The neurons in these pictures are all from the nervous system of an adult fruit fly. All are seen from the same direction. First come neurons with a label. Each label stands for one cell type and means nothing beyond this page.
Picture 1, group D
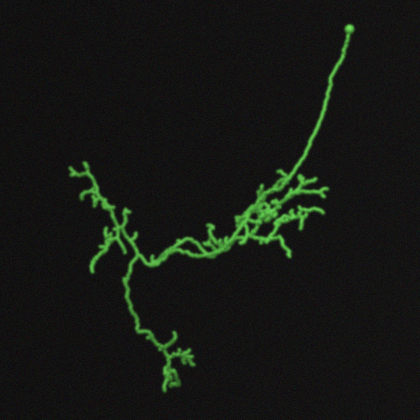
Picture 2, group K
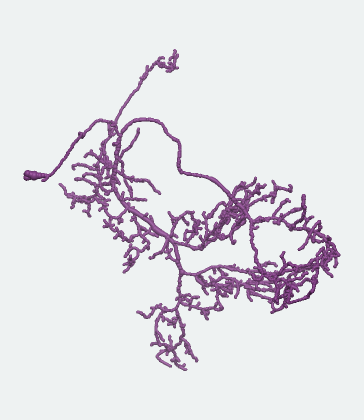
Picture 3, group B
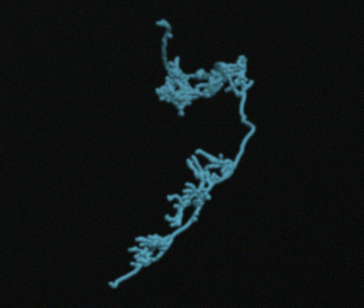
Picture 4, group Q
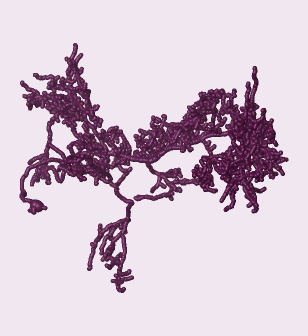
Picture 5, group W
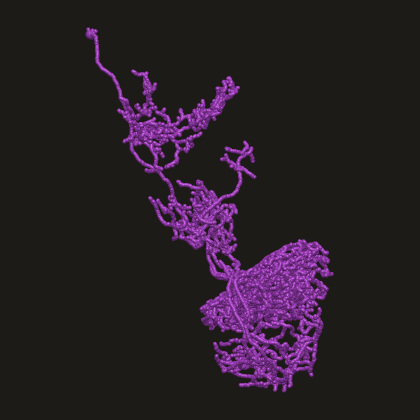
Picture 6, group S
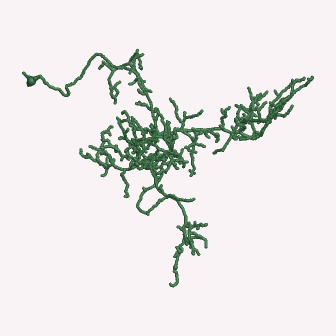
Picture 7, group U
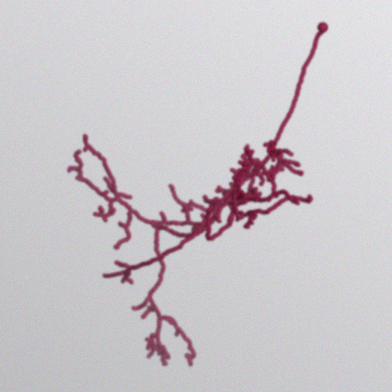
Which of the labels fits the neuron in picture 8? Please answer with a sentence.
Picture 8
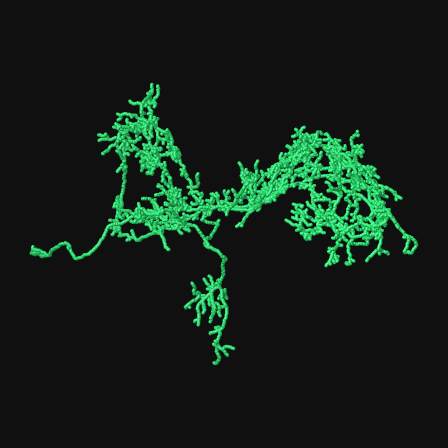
It belongs to group Q.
